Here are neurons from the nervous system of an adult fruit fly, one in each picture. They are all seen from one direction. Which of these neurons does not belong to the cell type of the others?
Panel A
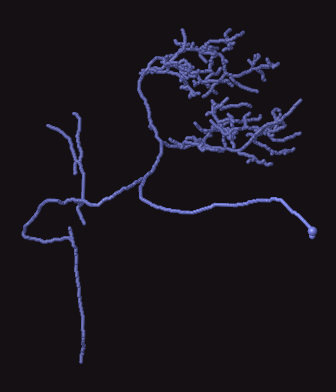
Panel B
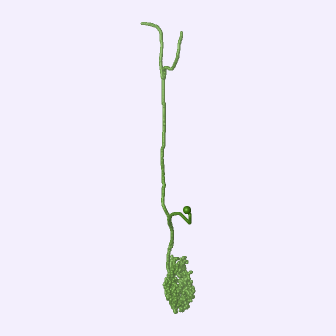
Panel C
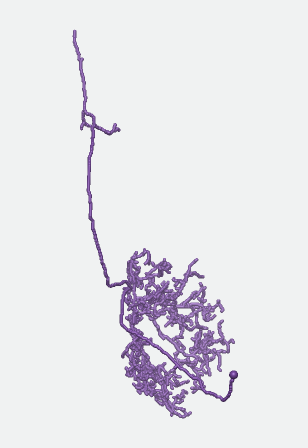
Panel A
